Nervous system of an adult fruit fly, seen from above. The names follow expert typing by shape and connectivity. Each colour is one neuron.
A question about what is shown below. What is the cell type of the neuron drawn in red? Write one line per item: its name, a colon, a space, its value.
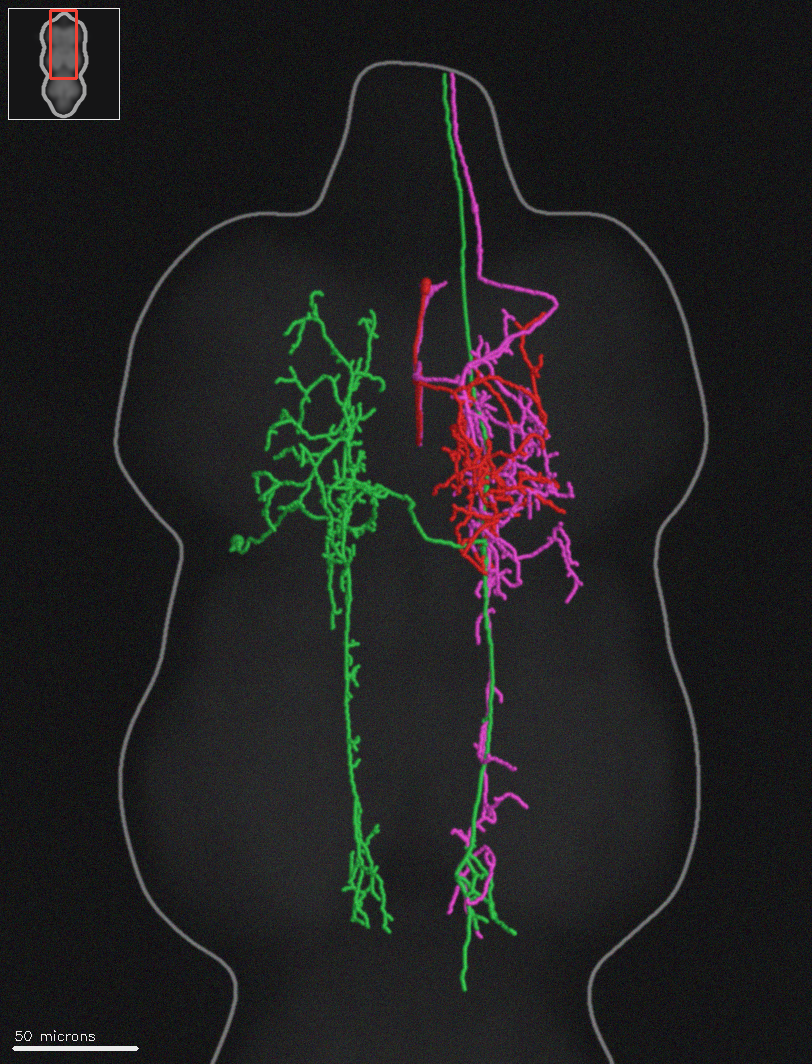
cell type: IN02A050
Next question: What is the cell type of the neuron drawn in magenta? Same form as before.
cell type: AN02A017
